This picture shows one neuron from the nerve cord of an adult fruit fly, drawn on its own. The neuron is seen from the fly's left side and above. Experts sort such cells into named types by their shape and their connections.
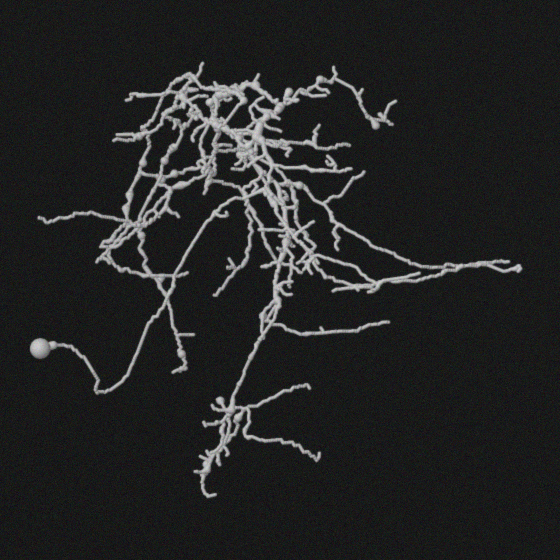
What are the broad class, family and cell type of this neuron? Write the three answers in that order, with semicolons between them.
nerve-cord intrinsic neuron; hemilineage 08A; IN08A030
